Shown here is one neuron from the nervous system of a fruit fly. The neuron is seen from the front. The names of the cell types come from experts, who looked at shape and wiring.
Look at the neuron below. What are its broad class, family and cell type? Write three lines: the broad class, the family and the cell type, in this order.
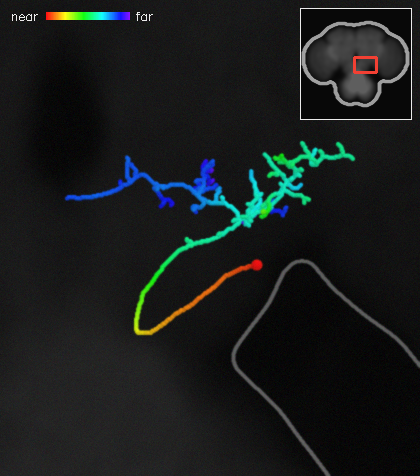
central-brain intrinsic neuron
hemilineage MD3
AMMC018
